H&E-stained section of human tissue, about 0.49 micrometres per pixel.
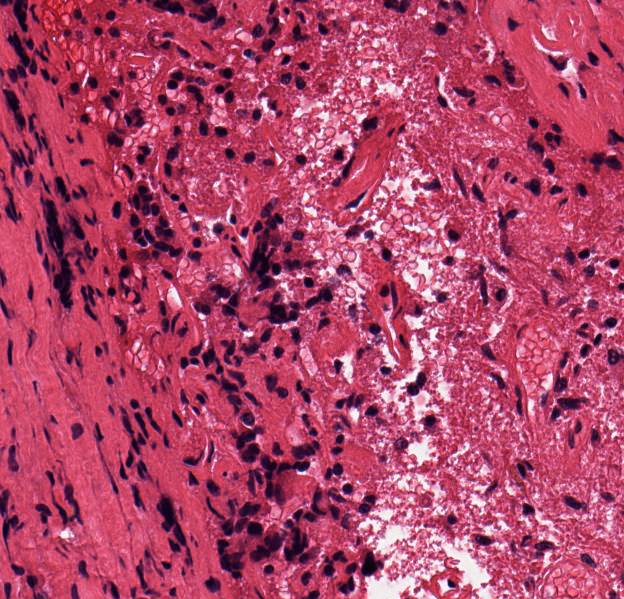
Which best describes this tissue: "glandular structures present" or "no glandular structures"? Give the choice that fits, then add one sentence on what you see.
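No glandular structures. No epithelium or glands are present anywhere in the field.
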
